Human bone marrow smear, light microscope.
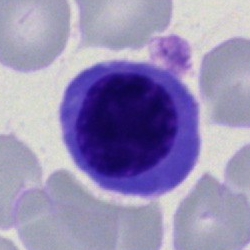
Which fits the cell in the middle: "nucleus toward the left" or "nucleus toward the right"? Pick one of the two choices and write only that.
Nucleus toward the left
